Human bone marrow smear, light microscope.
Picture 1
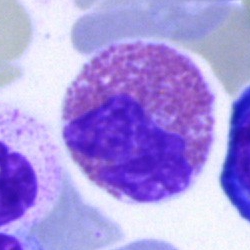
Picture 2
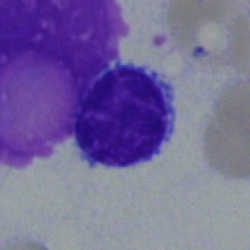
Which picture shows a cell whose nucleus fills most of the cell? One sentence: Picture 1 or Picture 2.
Picture 2 contains a cell with scant cytoplasm around its nucleus.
